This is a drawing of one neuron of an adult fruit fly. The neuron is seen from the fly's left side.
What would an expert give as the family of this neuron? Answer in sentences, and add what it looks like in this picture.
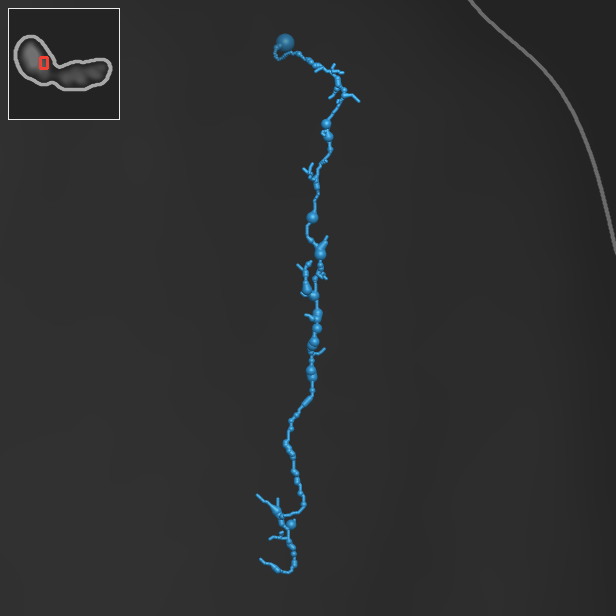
The family is Dm. This is an optic-lobe intrinsic neuron. The cell body is at the top of the picture. In this view it is more than twice as tall as it is wide.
